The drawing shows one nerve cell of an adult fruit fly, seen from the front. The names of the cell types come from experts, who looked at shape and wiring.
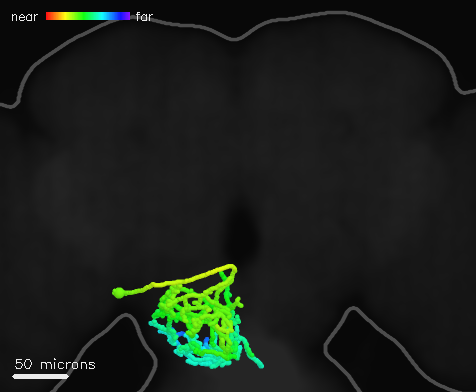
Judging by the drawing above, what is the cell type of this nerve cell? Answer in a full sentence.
The cell type is GNG585.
